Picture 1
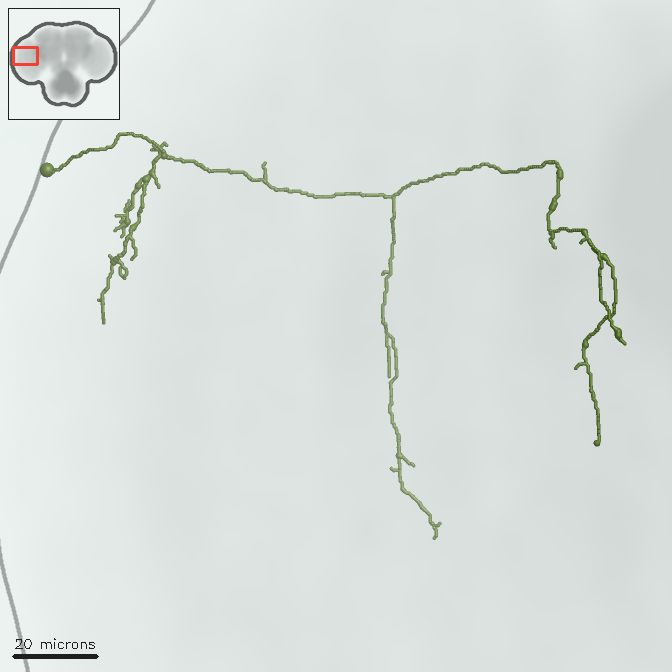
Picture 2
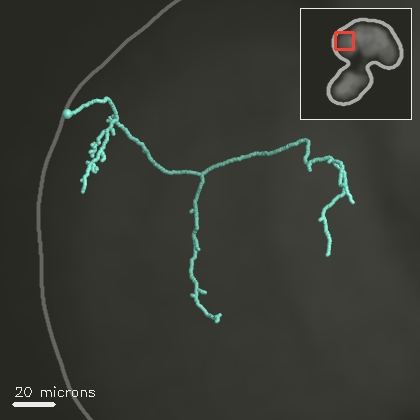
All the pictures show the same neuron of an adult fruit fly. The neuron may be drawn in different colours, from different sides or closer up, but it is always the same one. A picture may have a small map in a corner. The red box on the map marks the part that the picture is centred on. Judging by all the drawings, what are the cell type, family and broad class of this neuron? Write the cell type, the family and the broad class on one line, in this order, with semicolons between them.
TmY9a; TmY; optic-lobe intrinsic neuron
